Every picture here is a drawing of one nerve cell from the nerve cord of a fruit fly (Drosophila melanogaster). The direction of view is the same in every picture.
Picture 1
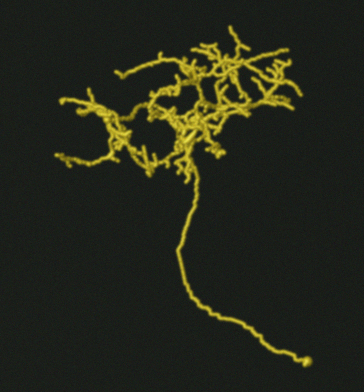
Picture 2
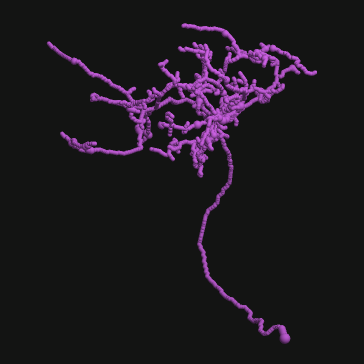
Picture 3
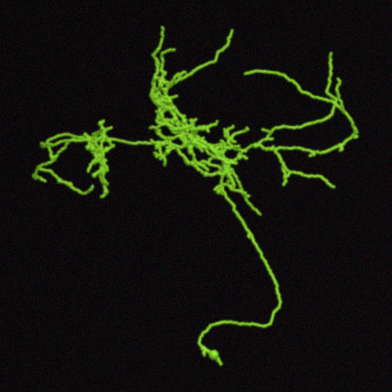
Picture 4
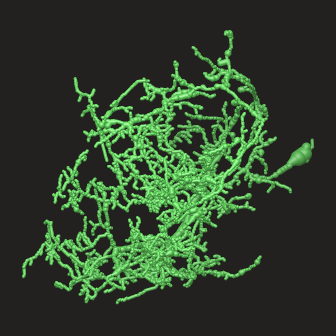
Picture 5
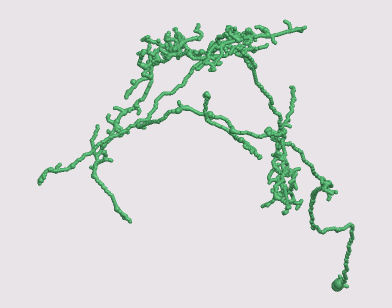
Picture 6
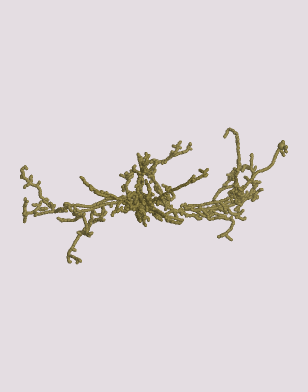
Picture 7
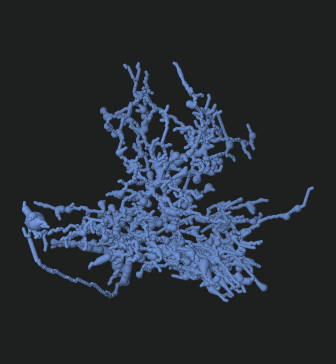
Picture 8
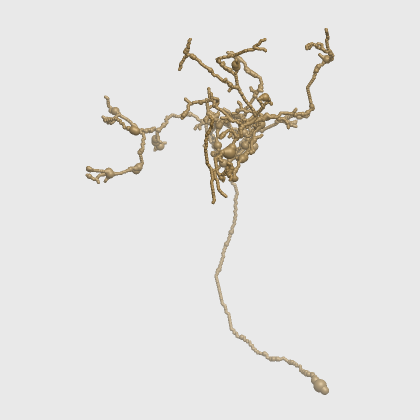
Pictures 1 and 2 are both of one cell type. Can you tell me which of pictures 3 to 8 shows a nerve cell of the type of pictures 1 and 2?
8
